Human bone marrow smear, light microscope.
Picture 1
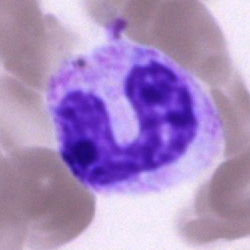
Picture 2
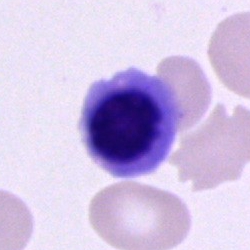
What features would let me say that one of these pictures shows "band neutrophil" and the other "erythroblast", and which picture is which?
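You've got the band neutrophil in picture 1 and the erythroblast in picture 2. The band neutrophil's nucleus is bent into a U shape, with its opening pointing upward.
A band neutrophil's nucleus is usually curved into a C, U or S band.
Its chromatin is dark purple and coarsely clumped, and no nucleolus is visible.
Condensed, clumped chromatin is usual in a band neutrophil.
The erythroblast's chromatin is dark purple too, and dense. Where they part more clearly is the cytoplasm: pale lilac in the band neutrophil, blue in the erythroblast, which has no visible granules. The band neutrophil's outline is roughly round and smooth, with a small purple knob projecting from its top edge, while the erythroblast is roughly round with a slightly irregular edge. A red cell touches the erythroblast at its upper right edge.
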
